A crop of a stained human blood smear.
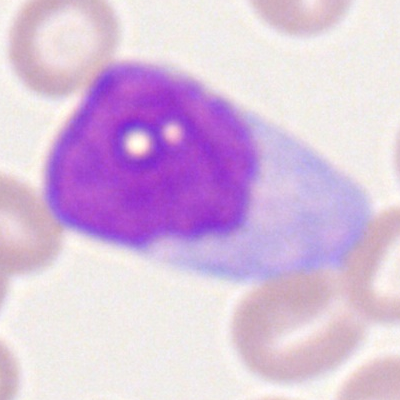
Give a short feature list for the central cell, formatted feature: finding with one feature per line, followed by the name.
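Nucleus: sitting at the left end, off to one side.
Chromatin: deep purple, and the pattern is coarse, mottled.
Cytoplasm colour: pale blue.
Cytoplasm amount: plentiful, a wide pale zone beside the nucleus.
Name: monocyte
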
